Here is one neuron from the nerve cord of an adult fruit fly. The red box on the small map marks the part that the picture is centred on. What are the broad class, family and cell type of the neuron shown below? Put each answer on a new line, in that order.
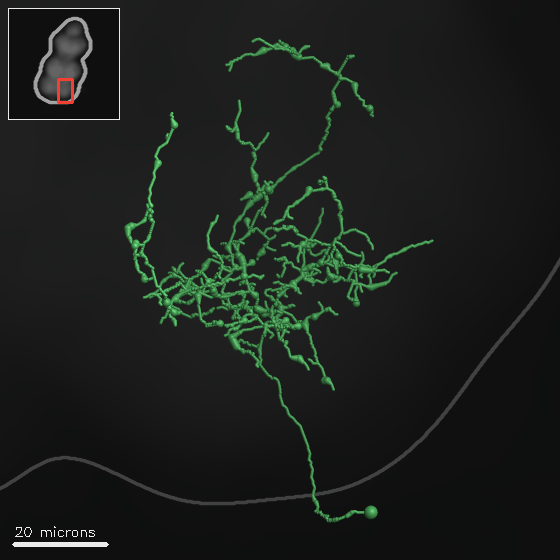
nerve-cord intrinsic neuron
hemilineage 01B
IN01B033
